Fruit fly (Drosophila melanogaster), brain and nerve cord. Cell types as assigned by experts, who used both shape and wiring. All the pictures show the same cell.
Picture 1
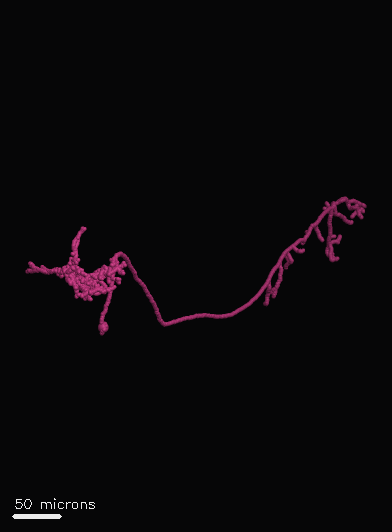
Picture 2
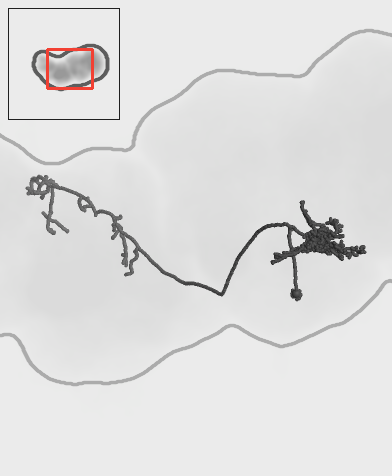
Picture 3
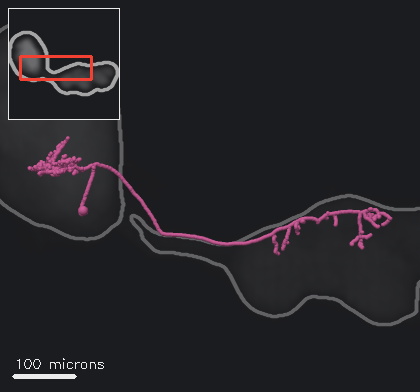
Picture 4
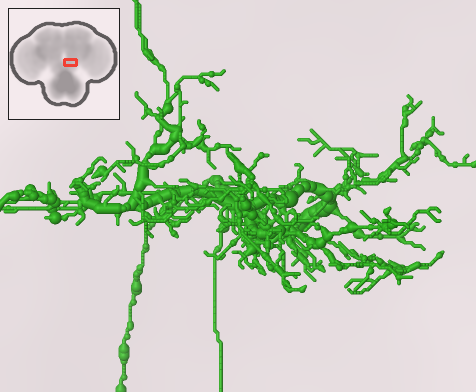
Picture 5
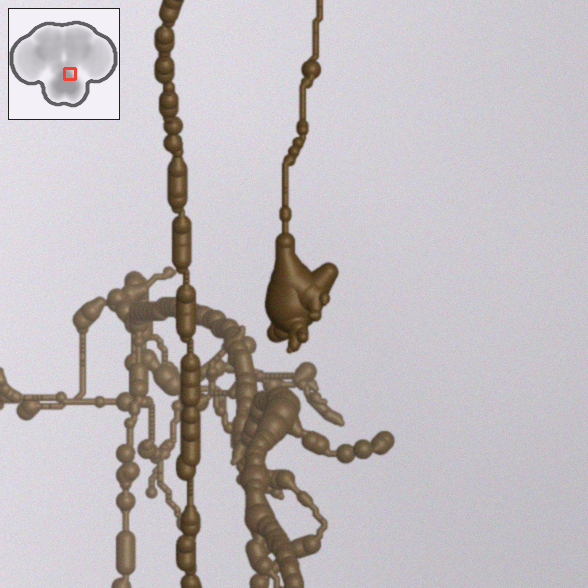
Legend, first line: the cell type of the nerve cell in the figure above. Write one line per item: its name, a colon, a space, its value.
cell type: DNge016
